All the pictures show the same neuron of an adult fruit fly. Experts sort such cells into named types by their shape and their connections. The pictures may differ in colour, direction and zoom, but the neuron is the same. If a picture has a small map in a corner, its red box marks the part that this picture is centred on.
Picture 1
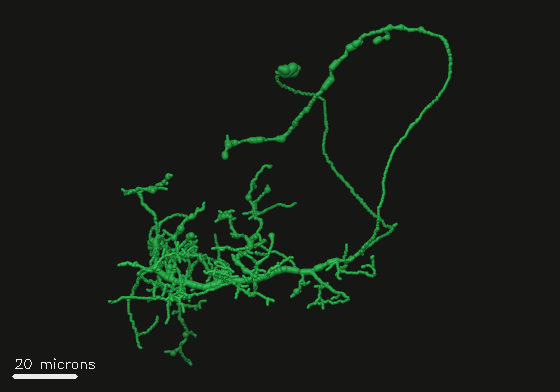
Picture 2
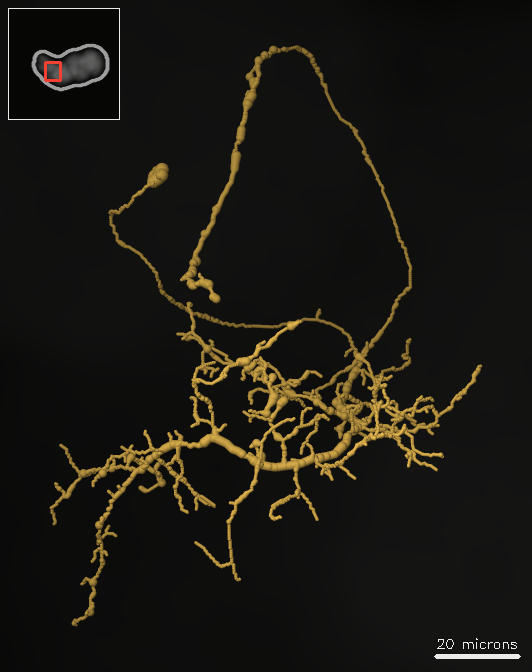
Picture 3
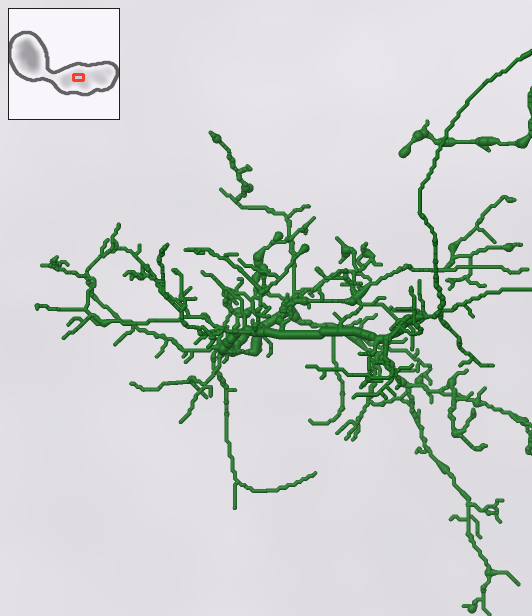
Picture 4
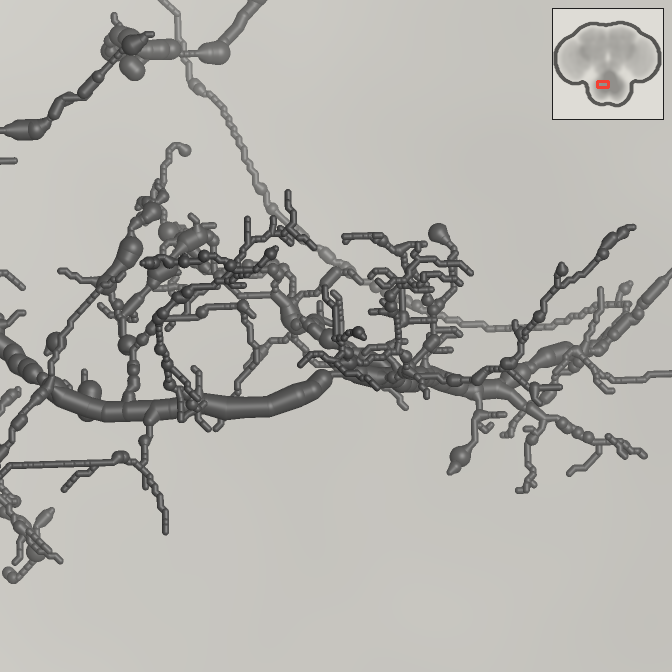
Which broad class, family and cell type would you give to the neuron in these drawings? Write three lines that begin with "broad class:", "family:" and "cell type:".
broad class: nerve-cord intrinsic neuron
family: hemilineage 11A
cell type: IN11A019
